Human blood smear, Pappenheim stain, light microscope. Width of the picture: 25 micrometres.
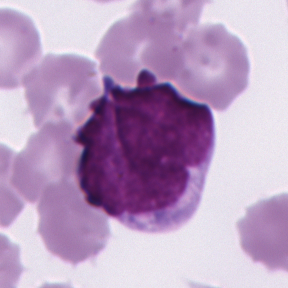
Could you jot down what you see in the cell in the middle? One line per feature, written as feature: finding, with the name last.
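Size: about 14 micrometres across
Nucleus-to-cell area: about 80%
Nucleus: one broad, unlobed mass with an irregular, slightly angular outline
Cytoplasm: pale greyish-blue rim, mainly along the lower right and bottom
Upper and left border: hardly any cytoplasm outside the nucleus
Top edge: a small rounded knob projecting
Cell type: myeloblast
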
